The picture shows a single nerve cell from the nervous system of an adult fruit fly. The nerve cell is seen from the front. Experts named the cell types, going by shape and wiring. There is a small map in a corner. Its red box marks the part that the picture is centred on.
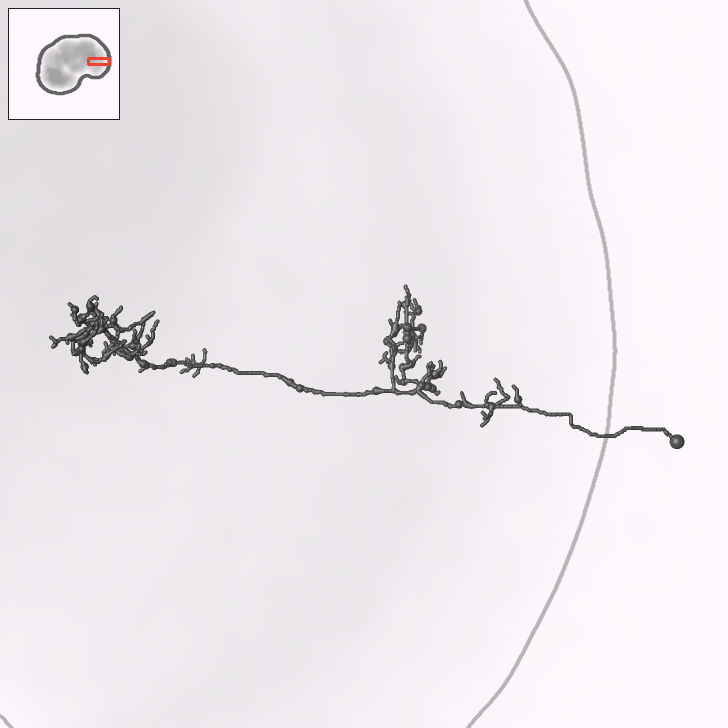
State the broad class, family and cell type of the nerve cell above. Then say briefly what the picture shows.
It is an optic-lobe intrinsic neuron. Its family is TmY. Its cell type is TmY21. The cell body is on the right of the picture. The picture shows dozens of branch ends.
